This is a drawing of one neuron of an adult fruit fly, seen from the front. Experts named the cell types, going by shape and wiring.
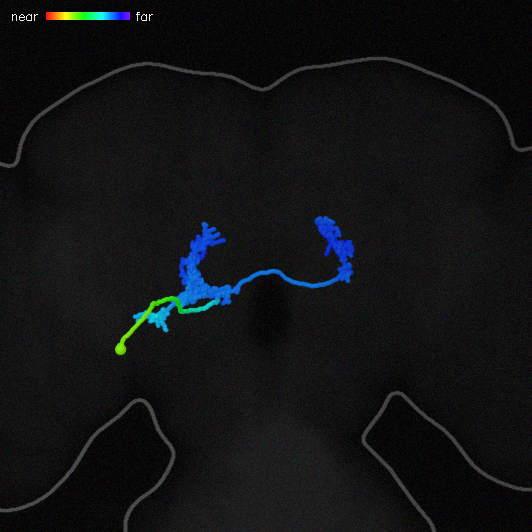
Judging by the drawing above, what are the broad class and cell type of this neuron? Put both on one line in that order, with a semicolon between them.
central-brain intrinsic neuron; PS052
